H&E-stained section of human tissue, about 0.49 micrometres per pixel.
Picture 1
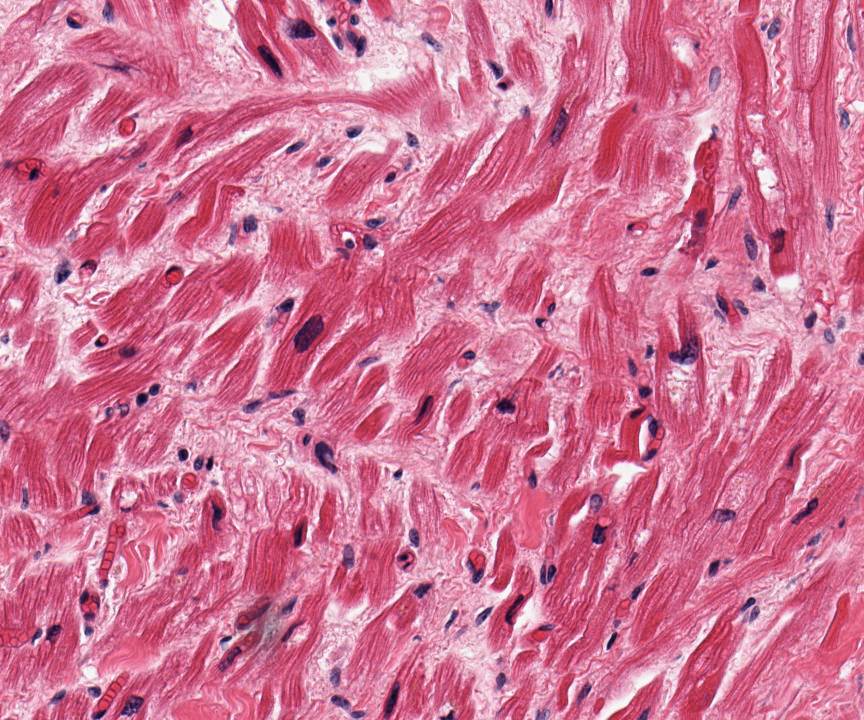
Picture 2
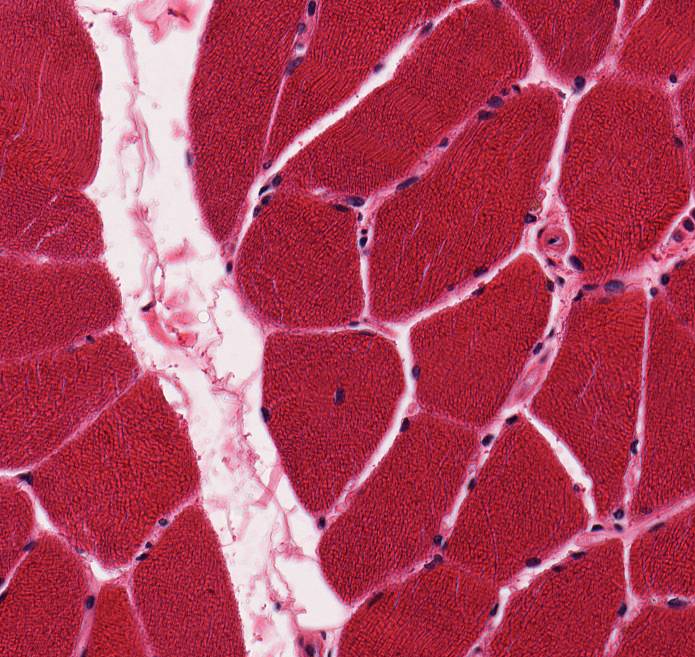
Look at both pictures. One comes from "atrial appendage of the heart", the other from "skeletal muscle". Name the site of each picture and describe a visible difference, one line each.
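Picture 1 – atrial appendage of the heart. The muscle fibre nuclei lie centrally within the fibres.
Picture 2 – skeletal muscle. The muscle fibre nuclei are small, dark and flattened, and lie at the edges of the fibres.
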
